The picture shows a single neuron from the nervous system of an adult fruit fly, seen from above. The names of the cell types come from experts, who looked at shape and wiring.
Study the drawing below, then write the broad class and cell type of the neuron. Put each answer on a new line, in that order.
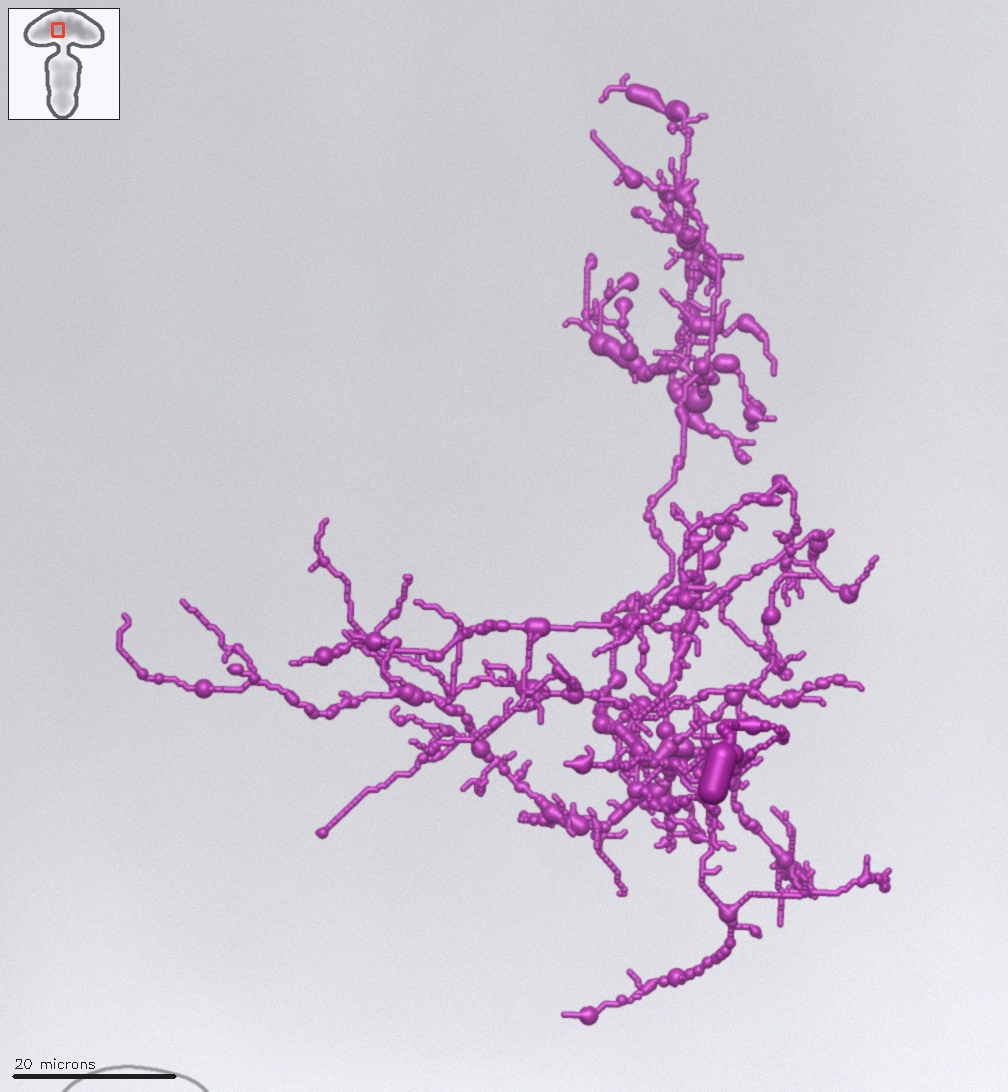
central-brain intrinsic neuron
IB031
